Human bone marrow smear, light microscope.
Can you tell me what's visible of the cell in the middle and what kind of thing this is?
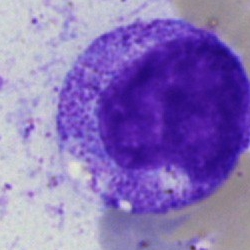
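Notice how the cytoplasm forms a crescent along the left and lower side of the nucleus. Just below the nucleus, the cytoplasm has a pale, weakly stained zone. Off to the left of the cell, scattered purple granular debris lies in the background, and the cell's right edge is cut off by the border of the picture. So this one is a myelocyte.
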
